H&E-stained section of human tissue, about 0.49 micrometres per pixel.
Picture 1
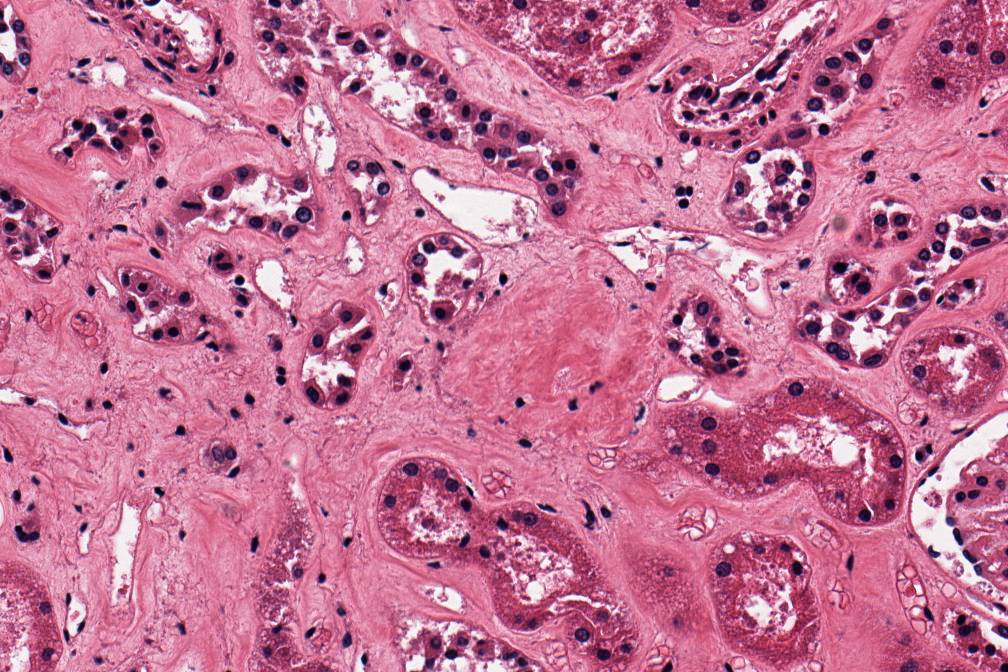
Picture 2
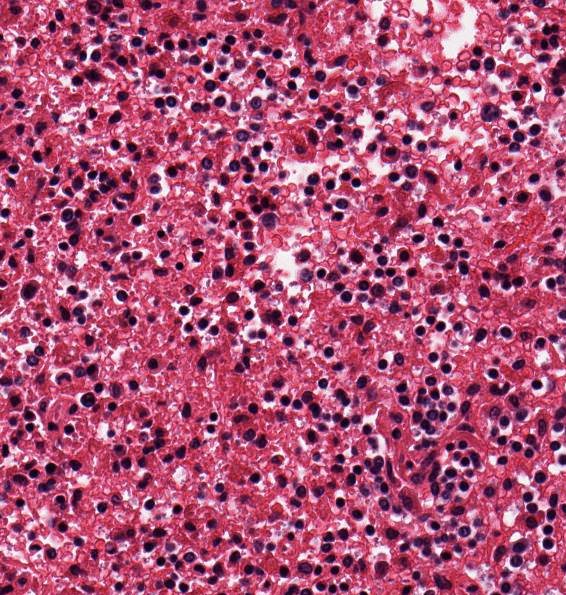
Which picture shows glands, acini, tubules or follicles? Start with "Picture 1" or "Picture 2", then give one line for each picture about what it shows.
Picture 1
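What picture 1 shows: The cells lining the tubules have round dark nuclei and granular pink cytoplasm.
What picture 2 shows: The field is a diffuse sheet of cells with no glands, follicles or other organized units anywhere.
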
